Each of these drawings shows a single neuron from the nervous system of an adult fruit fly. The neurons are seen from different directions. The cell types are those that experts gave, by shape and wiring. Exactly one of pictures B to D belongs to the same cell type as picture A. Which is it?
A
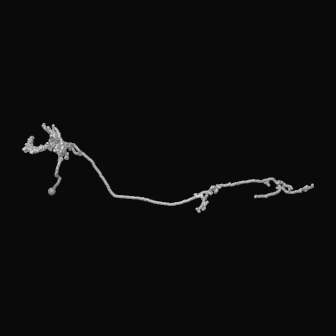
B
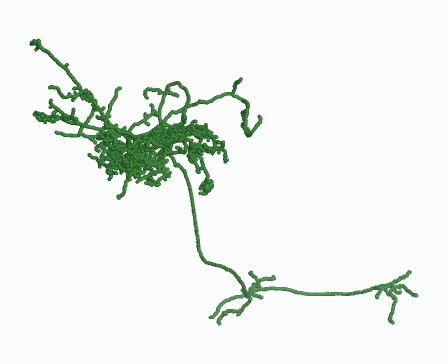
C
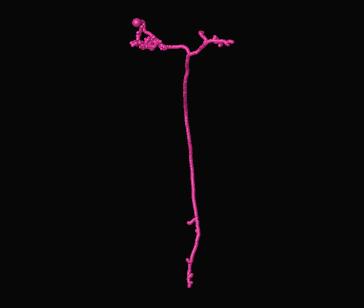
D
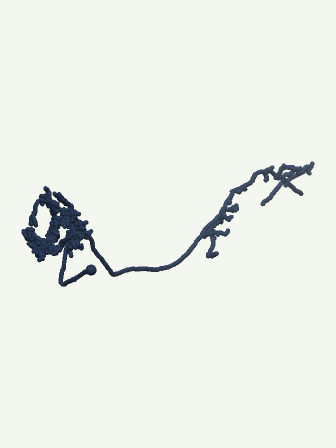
D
